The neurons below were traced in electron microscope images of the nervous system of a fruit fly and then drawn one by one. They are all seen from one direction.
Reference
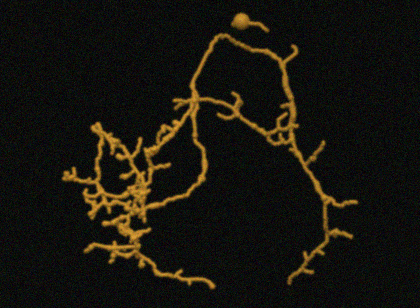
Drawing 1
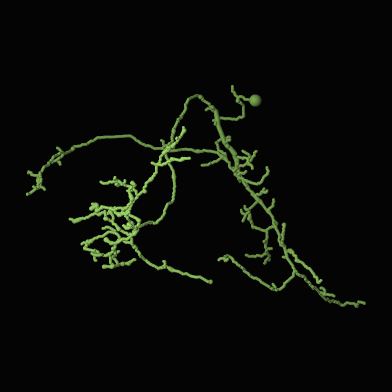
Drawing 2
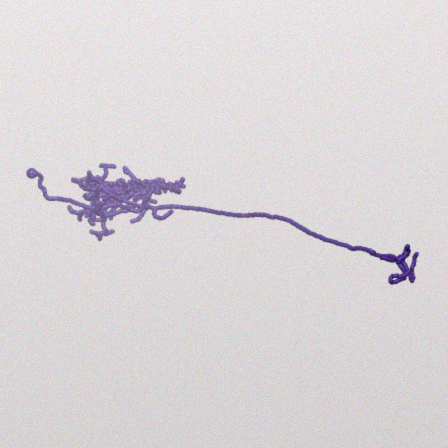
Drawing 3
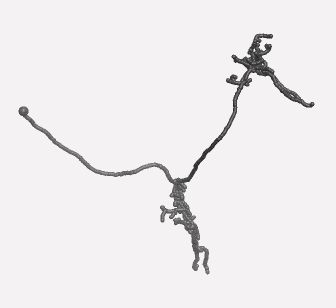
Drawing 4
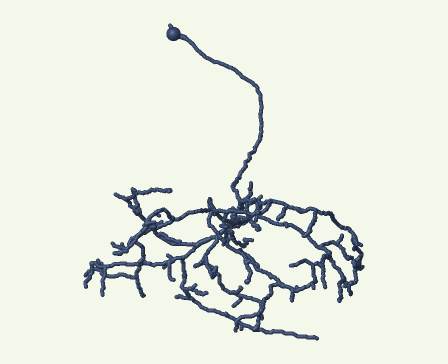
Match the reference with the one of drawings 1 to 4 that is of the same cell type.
1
